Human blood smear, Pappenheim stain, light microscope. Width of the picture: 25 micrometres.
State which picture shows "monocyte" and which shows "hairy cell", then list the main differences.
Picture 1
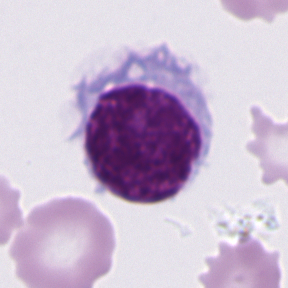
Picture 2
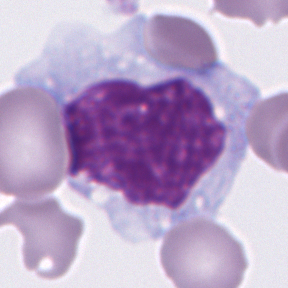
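Picture 2 shows the monocyte; picture 1 shows the hairy cell. The first difference lies at the cell edge: the hairy cell's cytoplasm has a ragged edge of fine hair-like projections, most marked along the upper side, while the monocyte's outline is irregular with uneven, scalloped edges.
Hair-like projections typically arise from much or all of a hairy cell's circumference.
The nuclei differ as well. In the hairy cell the nucleus is round, about 10 micrometres across, in a cell about 13 micrometres across, and fills about 70% of the cell's area. The monocyte's nucleus is a single irregular mass, not divided into separate lobes, measuring about 14 by 11 micrometres. The monocyte's cytoplasm is abundant and holds a few small clear vacuoles.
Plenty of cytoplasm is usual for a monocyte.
In both cells the cytoplasm is pale grey-blue and no distinct nucleolus is seen.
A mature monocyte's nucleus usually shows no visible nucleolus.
The hairy cell's cytoplasm contains no visible granules, and the monocyte's contains no coarse orange-red granules.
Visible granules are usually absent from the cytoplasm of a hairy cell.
Around the hairy cell, the nearby red cells have spiky, crenated outlines.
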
